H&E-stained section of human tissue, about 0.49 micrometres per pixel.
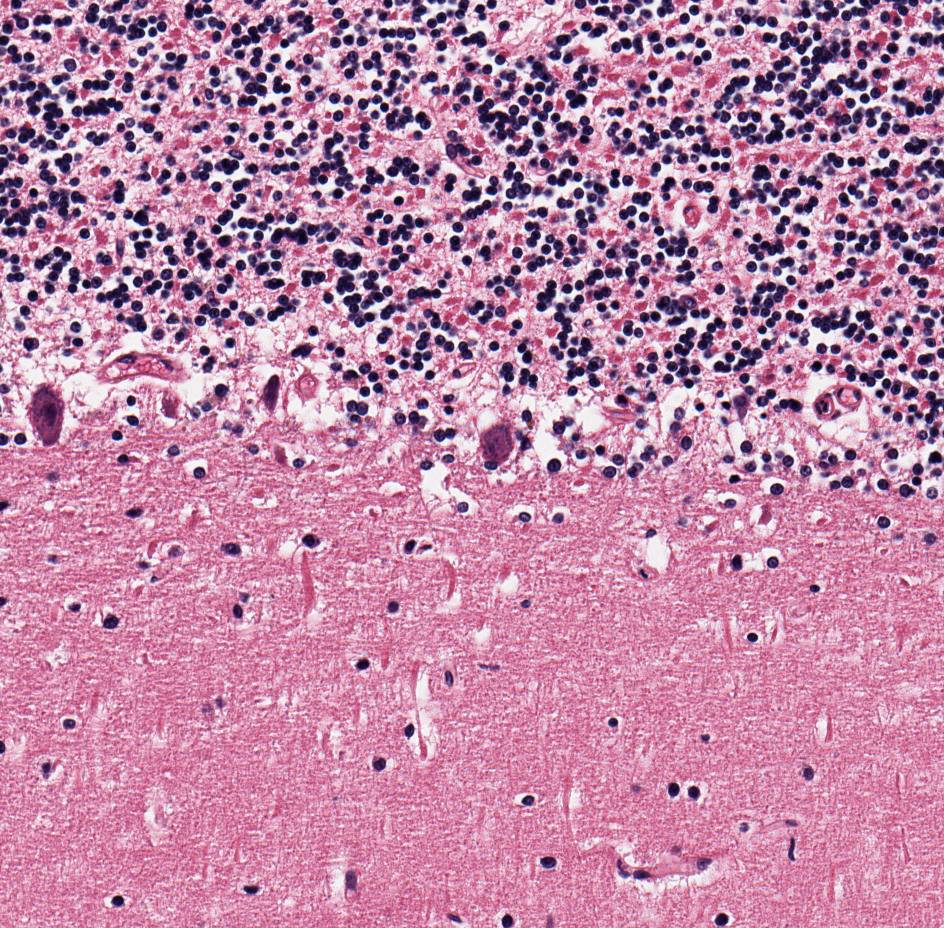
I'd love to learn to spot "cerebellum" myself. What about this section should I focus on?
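Let me start with the upper half: it's a densely cellular layer, crowded with small, round, dark-blue nuclei that show scant cytoplasm.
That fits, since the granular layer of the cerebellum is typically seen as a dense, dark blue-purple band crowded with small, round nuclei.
Below a roughly horizontal boundary across the middle, the lower half is pale and sparsely cellular, a pink, finely fibrillary neuropil with only scattered small nuclei. What I can't match is a fold: there are just two layers meeting at one boundary, not cortex on both sides of a core.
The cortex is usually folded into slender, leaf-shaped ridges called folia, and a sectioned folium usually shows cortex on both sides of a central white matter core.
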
